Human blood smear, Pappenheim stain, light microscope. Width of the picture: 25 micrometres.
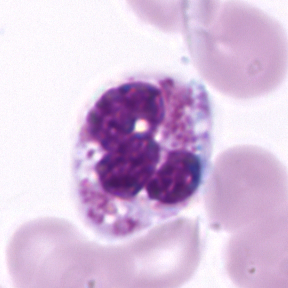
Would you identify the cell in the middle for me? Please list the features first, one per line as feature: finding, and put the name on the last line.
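Outline: oval, smooth
Nucleus: three lobes
Chromatin: coarsely clumped
Cytoplasm: a few small clear spaces
Name: eosinophil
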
